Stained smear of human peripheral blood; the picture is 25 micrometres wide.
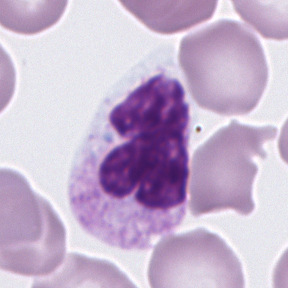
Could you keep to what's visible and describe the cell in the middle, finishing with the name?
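Outline first: smooth and oval, narrowing toward the top. Size next: the cell is about 16 by 11 micrometres. The nucleus measures about 12 by 8 micrometres and lies toward the upper right of the cell. A deep cleft cuts into the nucleus from its left side. Cytoplasm: widest below and to the left of the nucleus. Granules: fine and lilac, densest in the lower part of the cytoplasm. This is a segmented neutrophil.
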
